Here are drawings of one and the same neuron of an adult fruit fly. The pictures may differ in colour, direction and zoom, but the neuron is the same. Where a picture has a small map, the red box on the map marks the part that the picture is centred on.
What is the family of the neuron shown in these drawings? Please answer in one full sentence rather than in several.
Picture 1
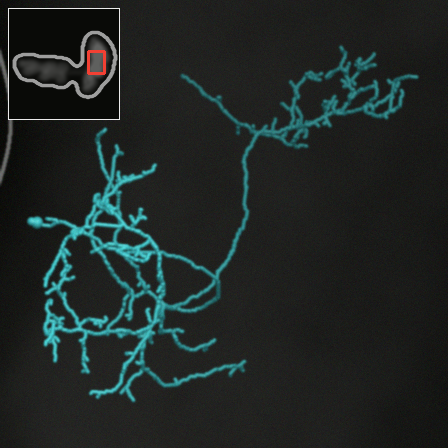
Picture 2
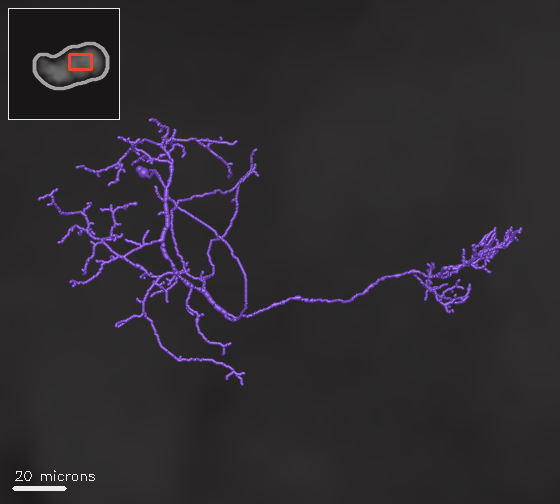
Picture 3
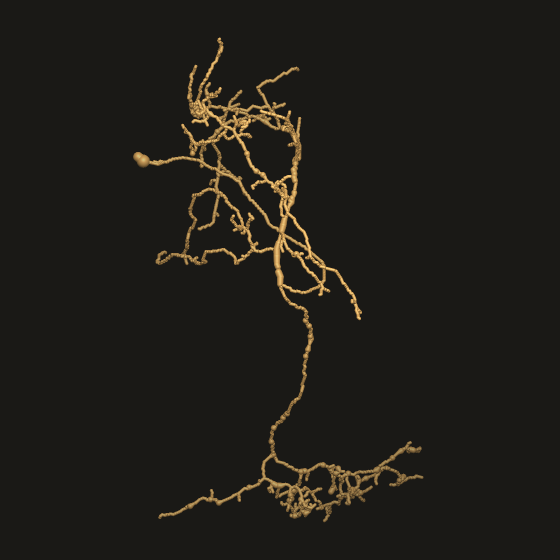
By its family, the neuron is hemilineage VLPp2.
